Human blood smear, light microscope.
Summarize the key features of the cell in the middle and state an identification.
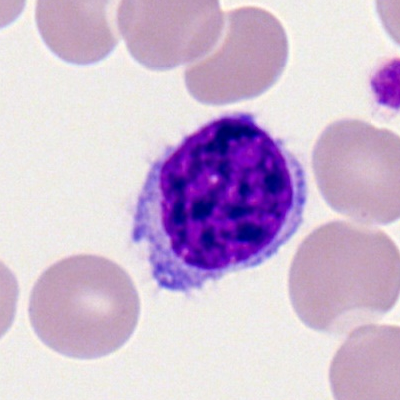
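Look first at the chromatin: coarse, clumped into dark patches with paler areas between. Pale greyish-blue cytoplasm forms a rim that is wider on the lower-left side of the nucleus than on the upper-right. Fine hair-like projections make its outer edge ragged. This cell is called a lymphocyte.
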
